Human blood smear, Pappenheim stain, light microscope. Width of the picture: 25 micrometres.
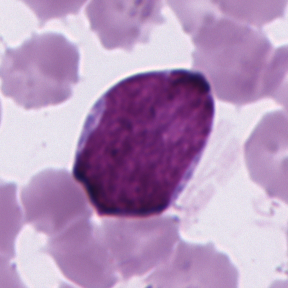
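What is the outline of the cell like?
Angular, with fairly straight edges meeting at blunt corners.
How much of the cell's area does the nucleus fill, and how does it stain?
About 90%, and it stains a deep purple throughout.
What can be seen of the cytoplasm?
Only a thin pale rim, widest along the left edge, with no granules to be seen.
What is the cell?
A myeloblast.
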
